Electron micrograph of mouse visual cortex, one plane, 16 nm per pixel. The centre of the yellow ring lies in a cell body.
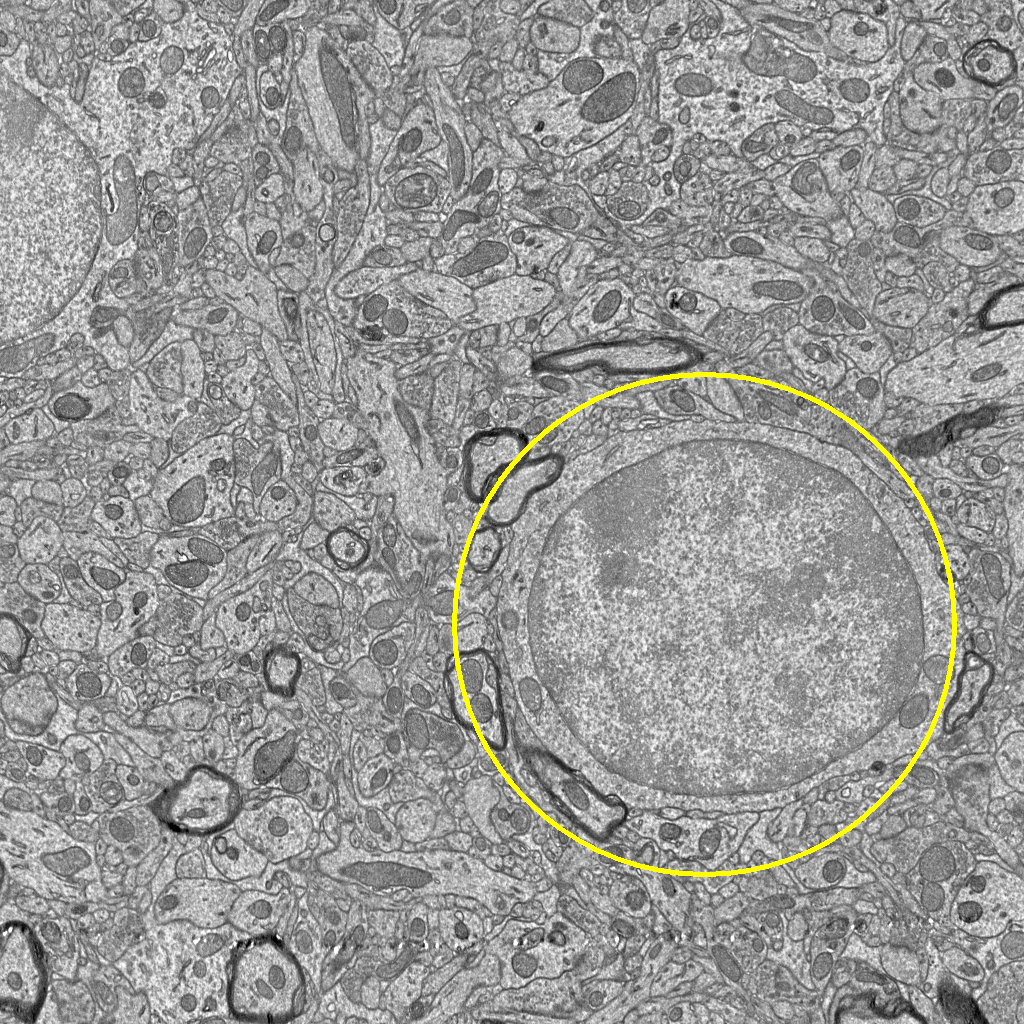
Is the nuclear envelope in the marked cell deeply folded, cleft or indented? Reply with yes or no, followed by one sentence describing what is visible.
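No. The nuclear envelope shows no deep infoldings.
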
